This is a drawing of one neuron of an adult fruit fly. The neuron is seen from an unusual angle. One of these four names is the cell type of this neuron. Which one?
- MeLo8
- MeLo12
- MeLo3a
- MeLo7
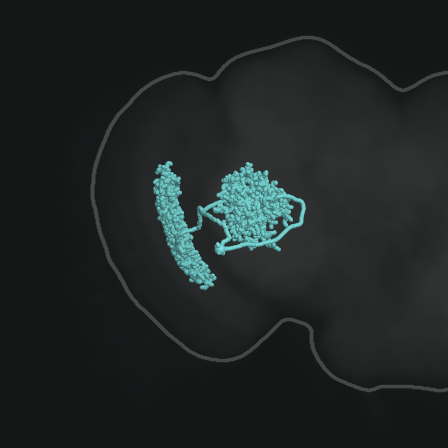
MeLo8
